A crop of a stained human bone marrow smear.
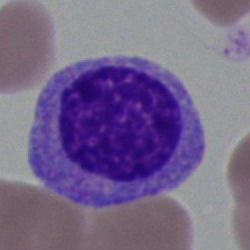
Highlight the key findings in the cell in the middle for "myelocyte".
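First, the outline: roughly round, its edge slightly uneven and bumpy. Next, the nucleus, which sits slightly off-centre toward the upper right, so the band of cytoplasm is wider at the lower left. Then the chromatin: it is dark purple and coarsely clumped, with small paler spots between the clumps.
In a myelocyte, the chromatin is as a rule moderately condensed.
Last, the cytoplasm: a moderate rim, bluish-lilac and much paler than the nucleus.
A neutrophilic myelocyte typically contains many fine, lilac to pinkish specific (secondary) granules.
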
